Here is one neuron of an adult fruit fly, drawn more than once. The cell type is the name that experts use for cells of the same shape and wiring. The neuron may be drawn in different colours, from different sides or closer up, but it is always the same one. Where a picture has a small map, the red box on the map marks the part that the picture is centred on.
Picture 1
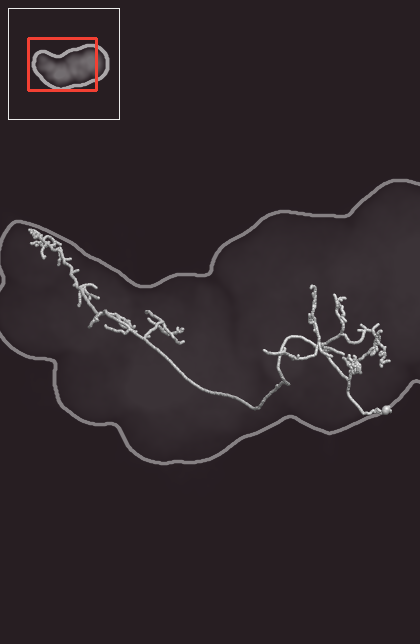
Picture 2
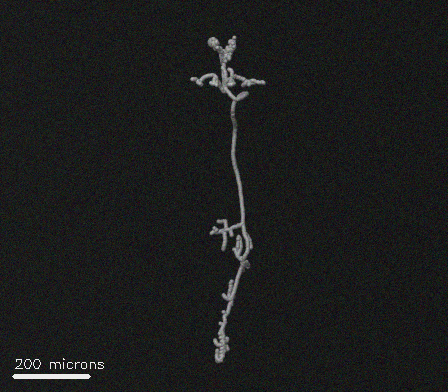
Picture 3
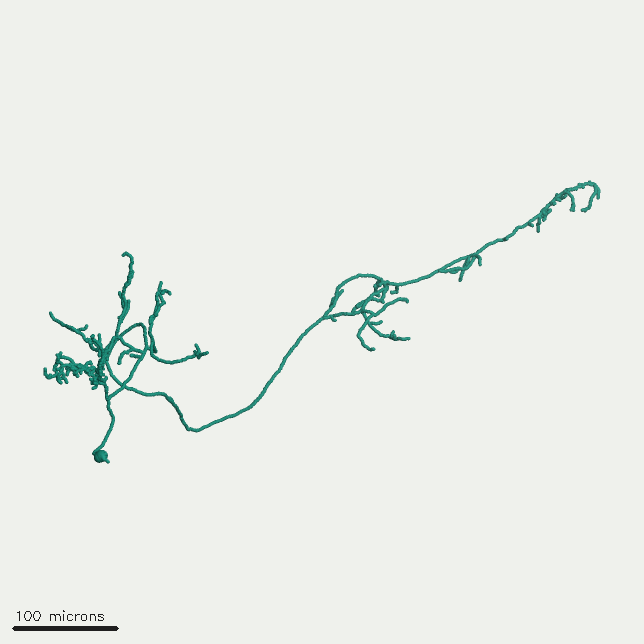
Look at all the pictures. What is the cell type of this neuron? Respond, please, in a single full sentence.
To the cell type DNg26 belongs this neuron.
